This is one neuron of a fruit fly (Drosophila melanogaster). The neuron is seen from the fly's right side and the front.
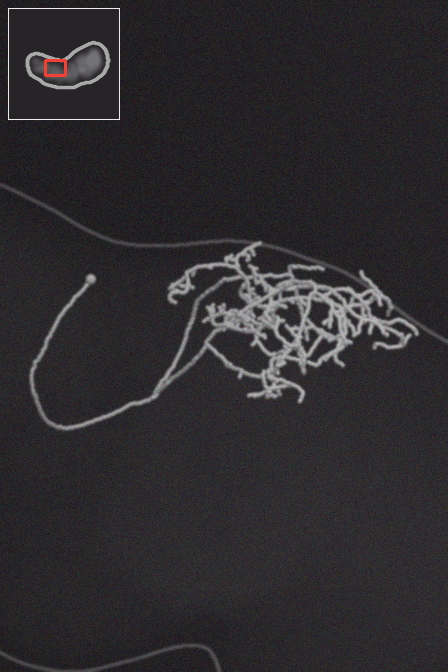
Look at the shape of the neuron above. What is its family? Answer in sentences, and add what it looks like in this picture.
The family is hemilineage 19B. This is a nerve-cord intrinsic neuron. The cell body is on the left of the picture. Dozens of branch ends can be seen.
